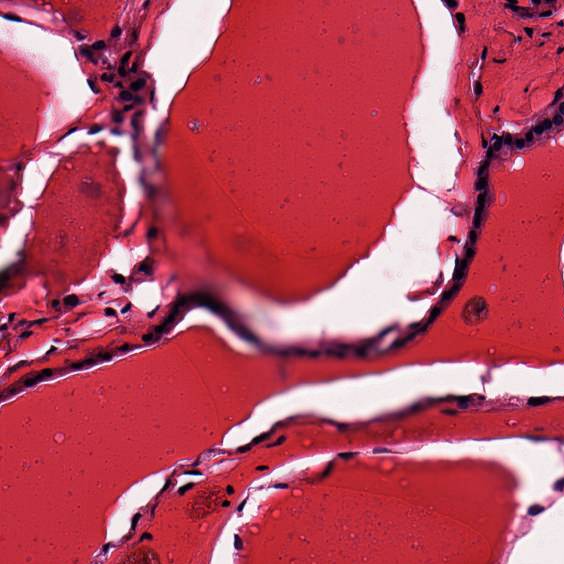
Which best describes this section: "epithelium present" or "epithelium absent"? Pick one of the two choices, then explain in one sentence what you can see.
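Epithelium present. The follicles are lined by a single layer of flattened epithelial cells.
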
